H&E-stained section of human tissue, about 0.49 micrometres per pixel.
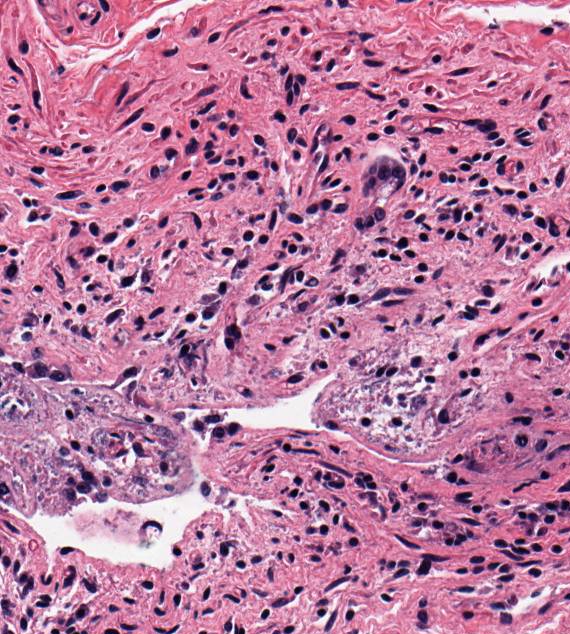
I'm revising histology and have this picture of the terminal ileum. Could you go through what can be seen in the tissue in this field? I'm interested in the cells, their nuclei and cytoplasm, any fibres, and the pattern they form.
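Field: almost entirely cellular fibrous stroma, pink collagen, many scattered small dark oval to spindle nuclei. Upper centre-right: one multinucleated giant cell holding a cluster of several nuclei. Epithelium and glands: absent throughout. Fat cells: none.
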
